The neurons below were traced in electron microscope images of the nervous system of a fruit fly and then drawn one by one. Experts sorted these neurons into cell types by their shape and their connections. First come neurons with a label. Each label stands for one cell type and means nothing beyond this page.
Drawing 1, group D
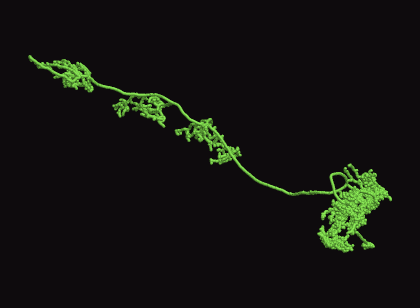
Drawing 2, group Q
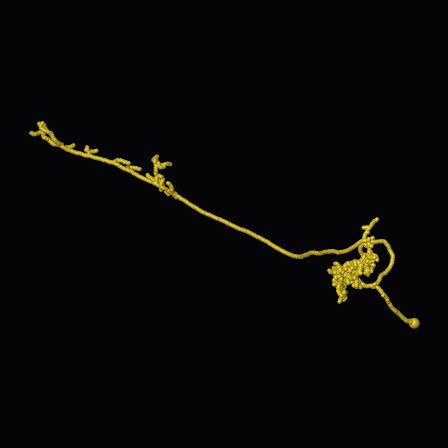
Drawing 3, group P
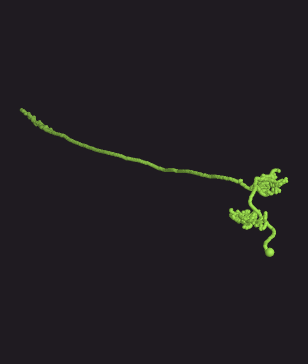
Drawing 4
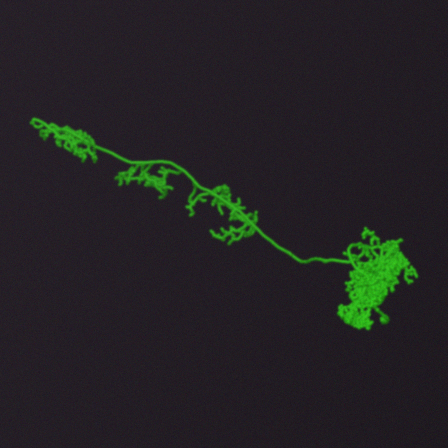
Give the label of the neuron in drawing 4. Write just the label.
group D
